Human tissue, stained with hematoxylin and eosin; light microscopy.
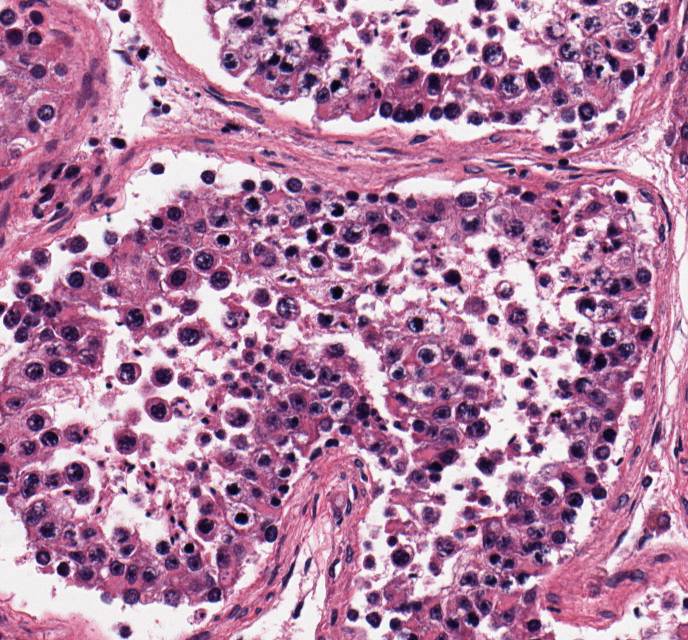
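Testis: each unit has a layered pink wall, its flattened spindle-shaped nuclei running parallel to the edge. Inside, many cells are large and round, with a central round nucleus and a rim of pale pink cytoplasm. Smaller cells with dense, dark round nuclei are scattered among them.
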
